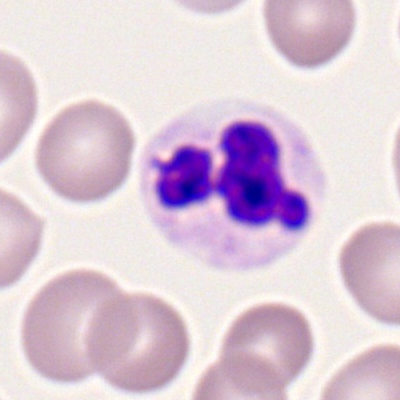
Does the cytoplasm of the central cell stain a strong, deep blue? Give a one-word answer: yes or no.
No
